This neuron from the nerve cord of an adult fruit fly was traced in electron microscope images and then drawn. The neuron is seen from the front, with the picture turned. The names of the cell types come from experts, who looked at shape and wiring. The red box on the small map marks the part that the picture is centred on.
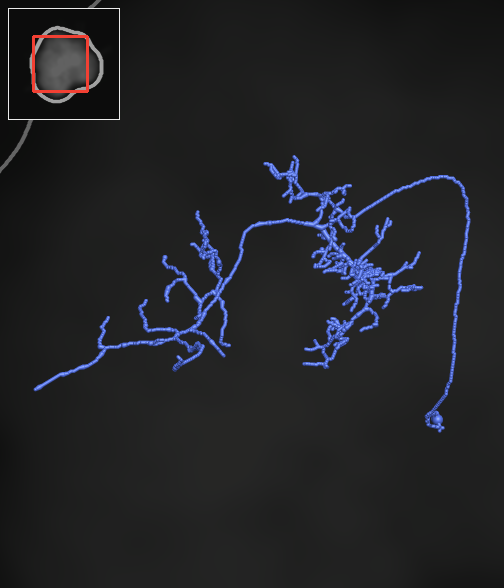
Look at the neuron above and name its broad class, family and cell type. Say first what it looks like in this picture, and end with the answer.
Dozens of branch ends can be seen. As drawn here it is wider than it is tall. Its broad class is nerve-cord intrinsic neuron. The family is hemilineage 06A. Its cell type is IN06A065.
